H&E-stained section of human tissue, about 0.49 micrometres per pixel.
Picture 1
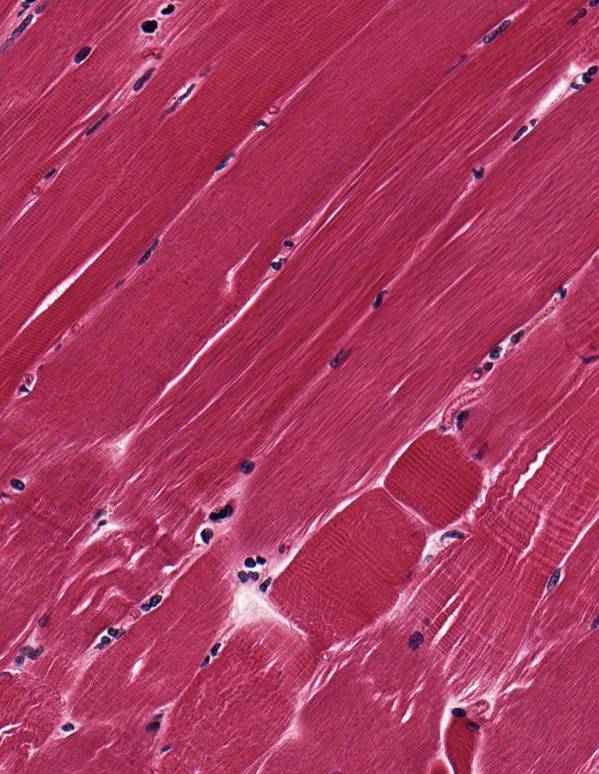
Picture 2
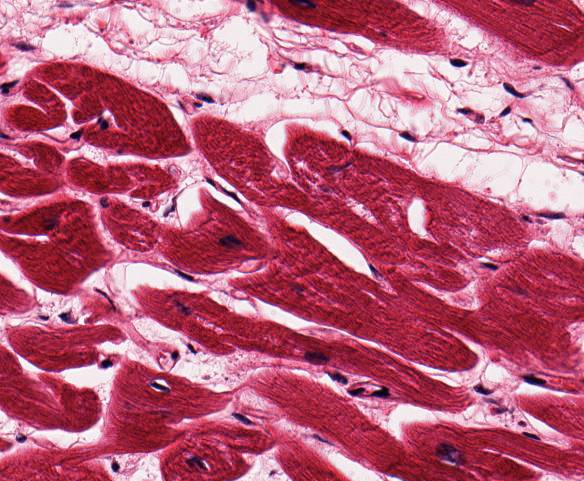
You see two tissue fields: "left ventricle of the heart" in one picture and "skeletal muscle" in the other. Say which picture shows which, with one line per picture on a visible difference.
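The field in picture 1 comes from the skeletal muscle. The fibre nuclei are elongated, dark and lie at the edges of the fibres rather than in their centres.
The field in picture 2 comes from the left ventricle of the heart. The few muscle nuclei visible lie centrally within the fibres, some with a clear halo around them.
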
